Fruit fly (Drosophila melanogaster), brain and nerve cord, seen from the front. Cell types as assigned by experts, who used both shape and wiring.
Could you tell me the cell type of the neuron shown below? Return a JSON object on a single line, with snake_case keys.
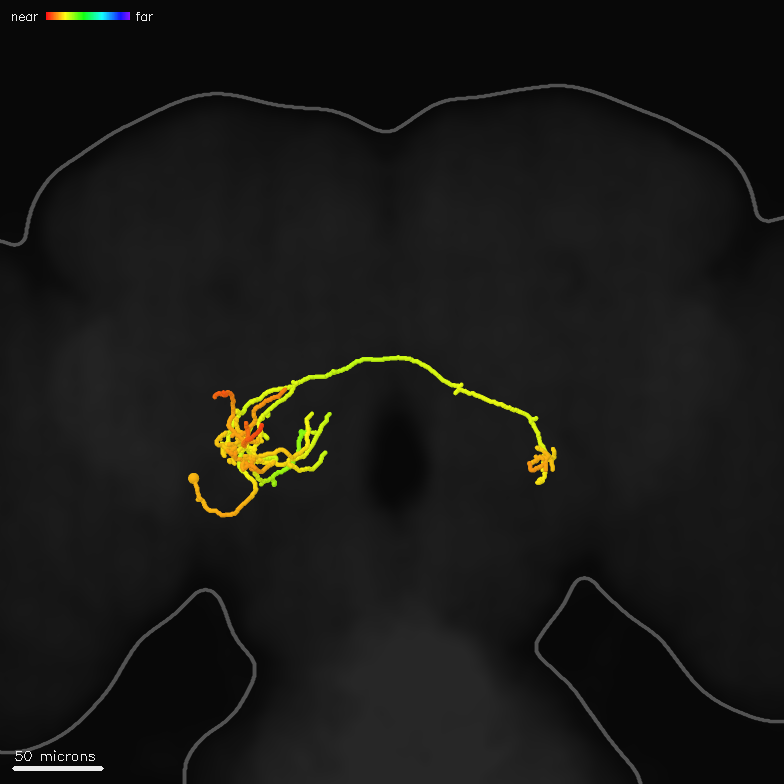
{"cell_type": "CB4083"}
